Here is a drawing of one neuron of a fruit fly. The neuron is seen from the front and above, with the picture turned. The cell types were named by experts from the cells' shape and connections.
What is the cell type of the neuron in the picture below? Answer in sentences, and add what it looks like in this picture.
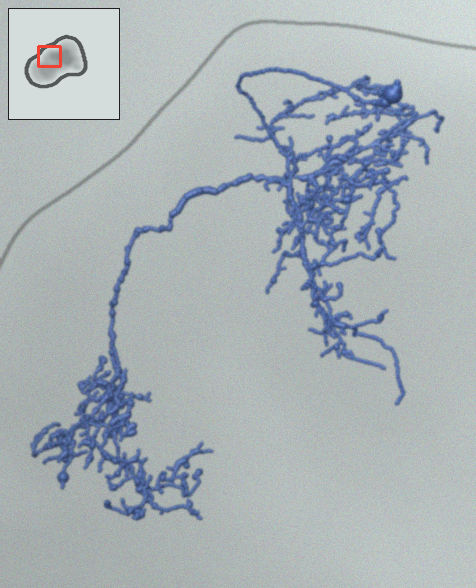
It is of cell type GNG539. Its broad class is central-brain intrinsic neuron. Its cell body lies at the upper right of the picture. The picture shows more than a hundred branch ends.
